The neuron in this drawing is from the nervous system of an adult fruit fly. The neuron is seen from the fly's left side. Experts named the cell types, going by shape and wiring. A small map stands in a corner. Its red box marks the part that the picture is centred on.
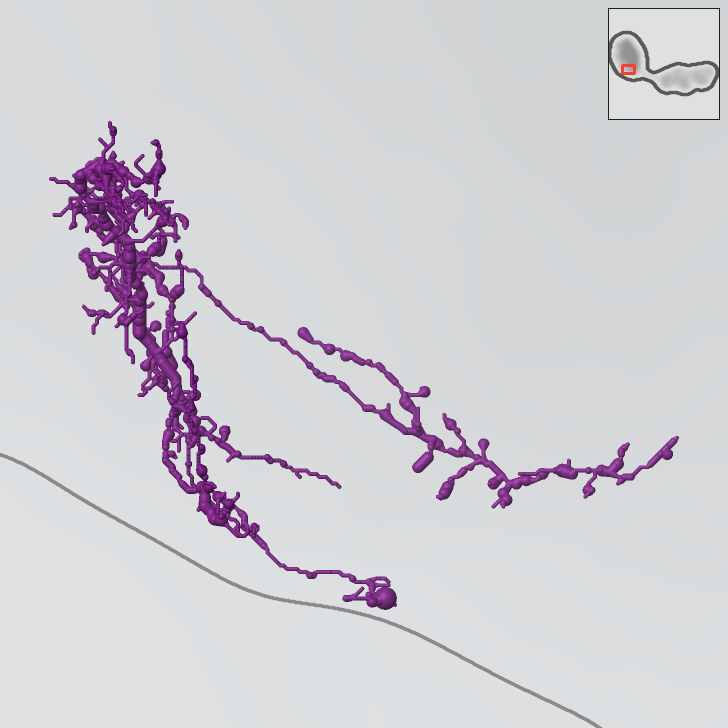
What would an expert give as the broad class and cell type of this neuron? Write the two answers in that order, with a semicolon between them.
central-brain intrinsic neuron; GNG215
